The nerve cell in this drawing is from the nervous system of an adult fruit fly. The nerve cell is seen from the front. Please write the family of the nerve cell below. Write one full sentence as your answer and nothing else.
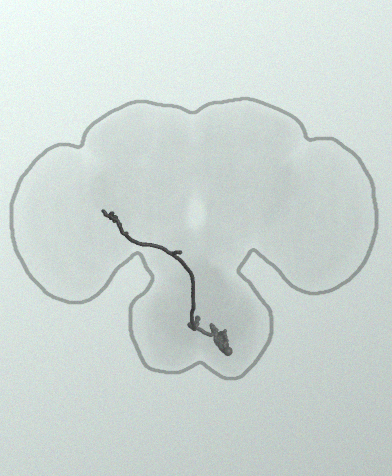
In family hemilineage 10B, this nerve cell is included.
